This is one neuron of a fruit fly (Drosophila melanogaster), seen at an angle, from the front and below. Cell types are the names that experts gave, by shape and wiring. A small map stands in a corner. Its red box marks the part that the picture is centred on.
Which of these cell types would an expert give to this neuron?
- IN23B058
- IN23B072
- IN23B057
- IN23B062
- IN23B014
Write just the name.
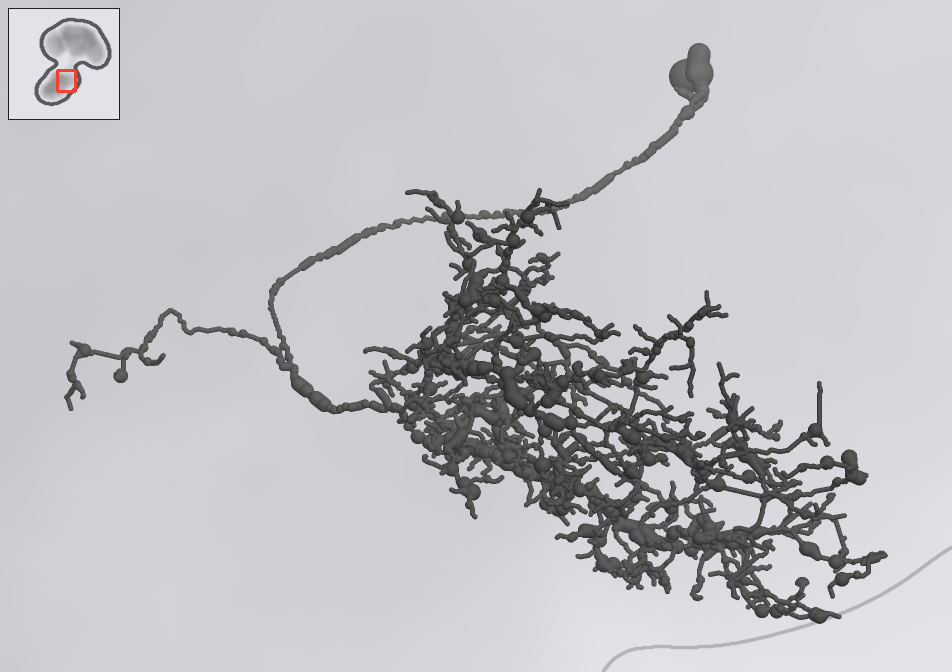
IN23B014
